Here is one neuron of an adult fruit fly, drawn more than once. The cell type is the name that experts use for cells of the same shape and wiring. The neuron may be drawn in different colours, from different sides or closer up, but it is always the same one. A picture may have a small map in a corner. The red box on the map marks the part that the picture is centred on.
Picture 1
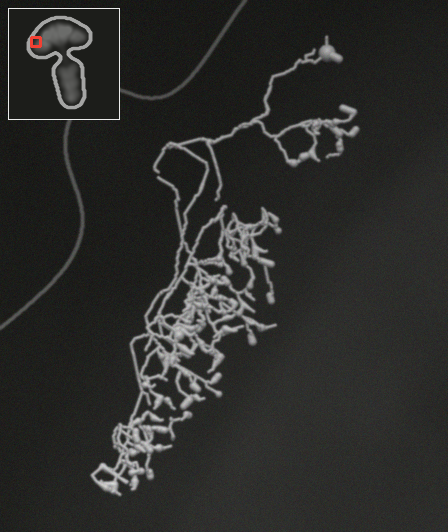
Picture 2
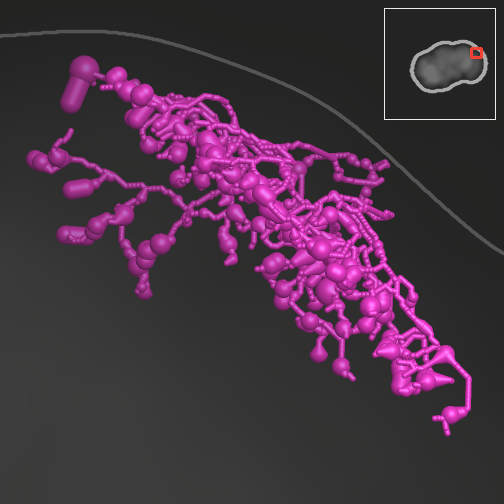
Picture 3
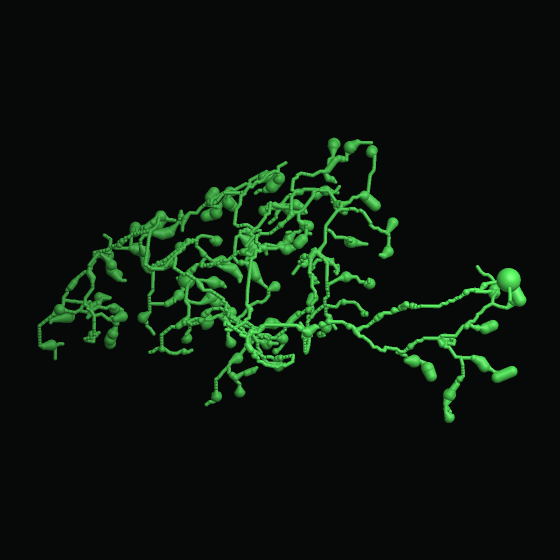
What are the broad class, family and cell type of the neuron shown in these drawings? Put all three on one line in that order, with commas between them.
optic-lobe intrinsic neuron, Dm, Dm1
